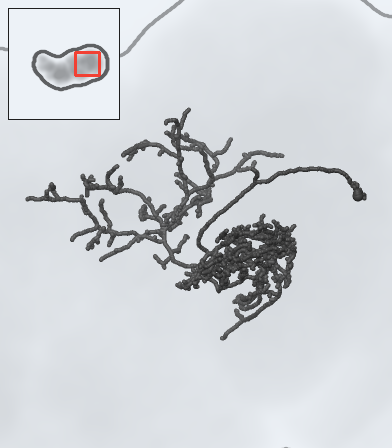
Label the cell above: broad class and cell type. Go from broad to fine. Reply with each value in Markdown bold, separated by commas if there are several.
**central-brain intrinsic neuron**, **LAL009**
